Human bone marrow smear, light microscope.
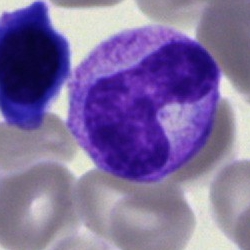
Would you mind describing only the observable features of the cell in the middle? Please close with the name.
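Deep notch on the right side of the nucleus. Pale area of cytoplasm lies within that notch. Chromatin clumped into darker and lighter patches. Fine purple granules in the cytoplasm. Band neutrophil.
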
